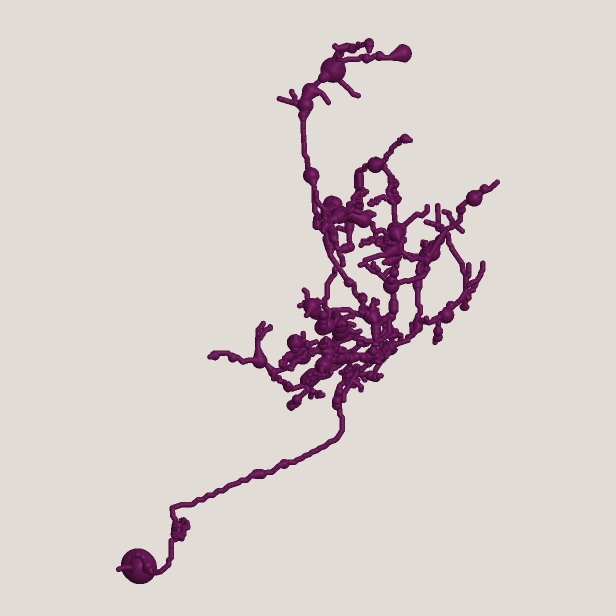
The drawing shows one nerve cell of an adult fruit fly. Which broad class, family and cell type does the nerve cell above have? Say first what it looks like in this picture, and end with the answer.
The cell body is at the lower left of the picture. The picture shows dozens of branch ends. Its broad class is nerve-cord intrinsic neuron. The family is hemilineage 14A. It is of cell type IN14A098.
